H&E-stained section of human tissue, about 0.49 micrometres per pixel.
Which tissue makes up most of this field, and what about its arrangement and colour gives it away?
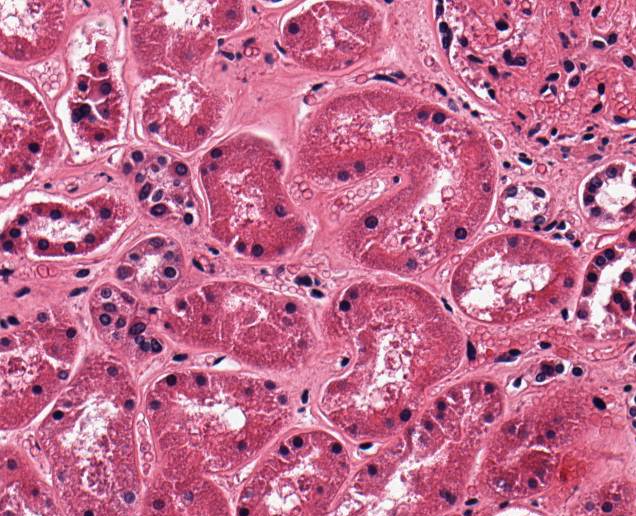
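It is cortical labyrinth of the kidney. First, closely set tubules pack the field, cut in cross and oblique section, with thin strands of stroma between.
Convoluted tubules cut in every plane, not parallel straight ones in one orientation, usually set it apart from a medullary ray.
Second, most tubules are lined by one layer of tall cuboidal cells with abundant granular, deeply eosinophilic cytoplasm.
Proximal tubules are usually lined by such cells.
Nuclei sit basally, round and dark.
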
